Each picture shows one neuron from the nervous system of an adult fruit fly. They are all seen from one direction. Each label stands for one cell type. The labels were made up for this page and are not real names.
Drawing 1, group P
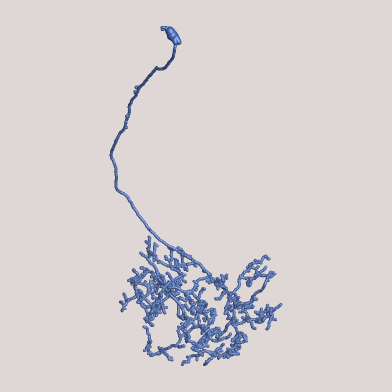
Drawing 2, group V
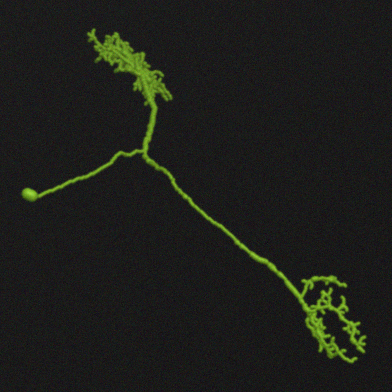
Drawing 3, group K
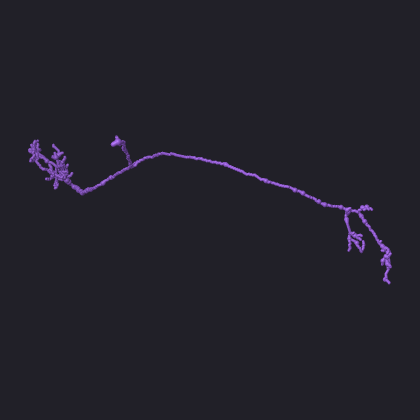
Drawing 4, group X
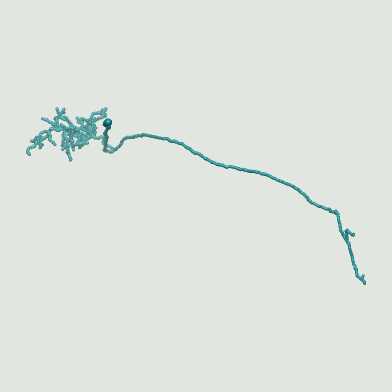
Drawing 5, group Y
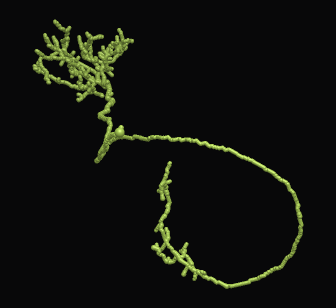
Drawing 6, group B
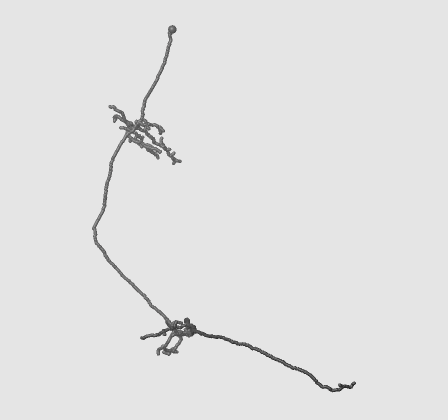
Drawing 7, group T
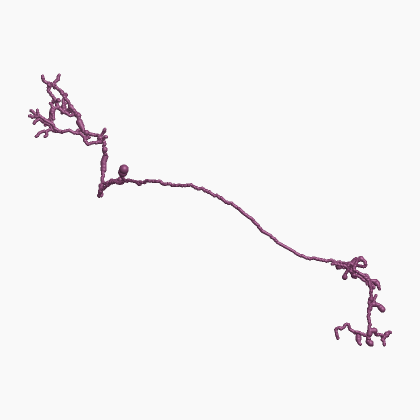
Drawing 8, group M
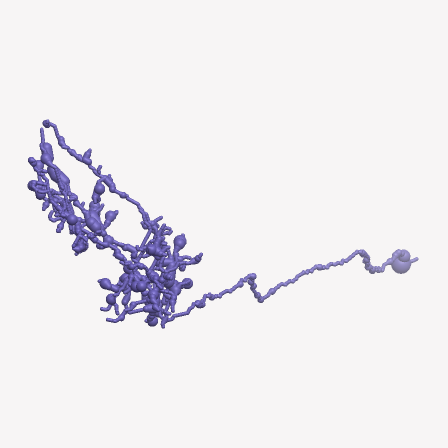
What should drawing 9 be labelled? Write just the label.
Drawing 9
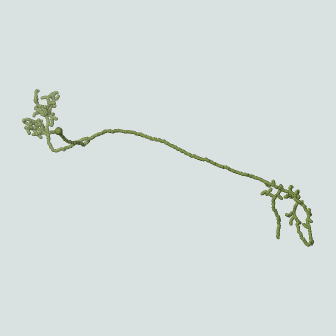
group T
